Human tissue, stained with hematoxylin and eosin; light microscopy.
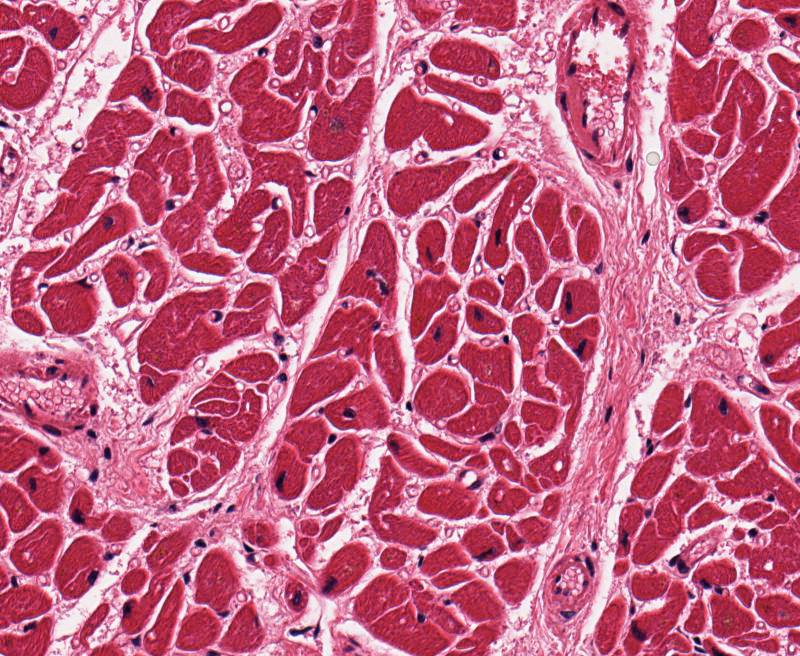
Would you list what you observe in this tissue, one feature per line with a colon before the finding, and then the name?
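Fibres: muscle, in bundles, filling most of the field
Septa: thin connective tissue between the bundles
Plane: mostly cross or oblique, rather than lengthwise
Cytoplasm: deeply eosinophilic, as I see it
Outlines: irregular, sometimes branching
Nuclei: where I find one in a fibre, single, dark, central
Name: left ventricle of the heart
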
